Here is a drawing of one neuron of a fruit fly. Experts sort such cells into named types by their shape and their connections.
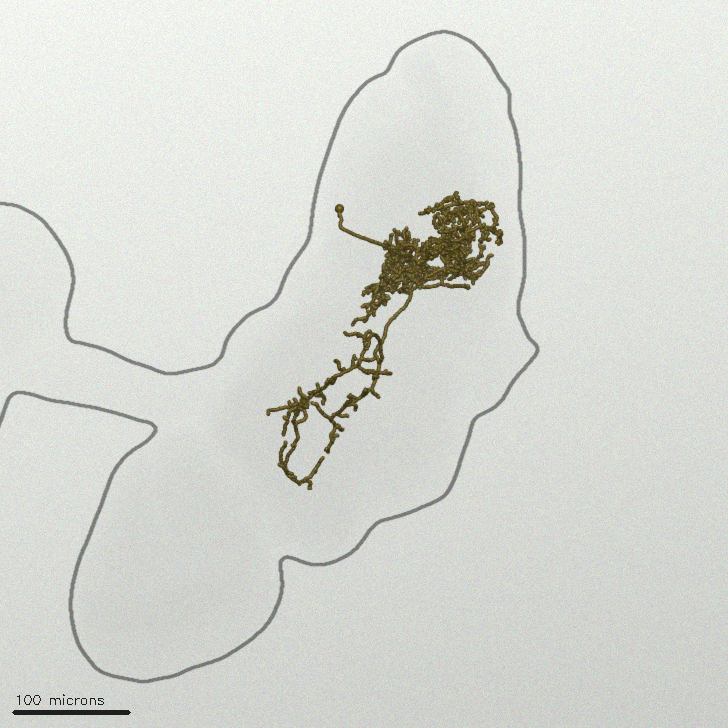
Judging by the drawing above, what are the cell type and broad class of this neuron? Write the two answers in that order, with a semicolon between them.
PVLP115; central-brain intrinsic neuron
